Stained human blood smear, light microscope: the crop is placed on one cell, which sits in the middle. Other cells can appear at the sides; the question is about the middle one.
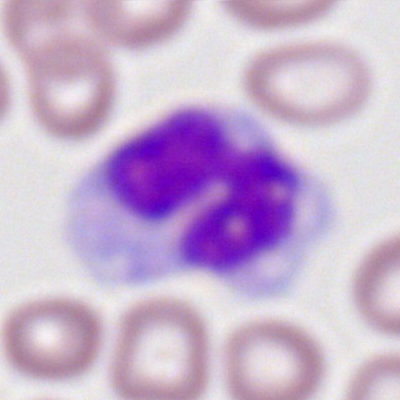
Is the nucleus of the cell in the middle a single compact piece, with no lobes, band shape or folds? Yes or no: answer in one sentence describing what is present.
No, its nucleus is not undivided; it is divided into lobes or segments.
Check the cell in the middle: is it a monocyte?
yes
